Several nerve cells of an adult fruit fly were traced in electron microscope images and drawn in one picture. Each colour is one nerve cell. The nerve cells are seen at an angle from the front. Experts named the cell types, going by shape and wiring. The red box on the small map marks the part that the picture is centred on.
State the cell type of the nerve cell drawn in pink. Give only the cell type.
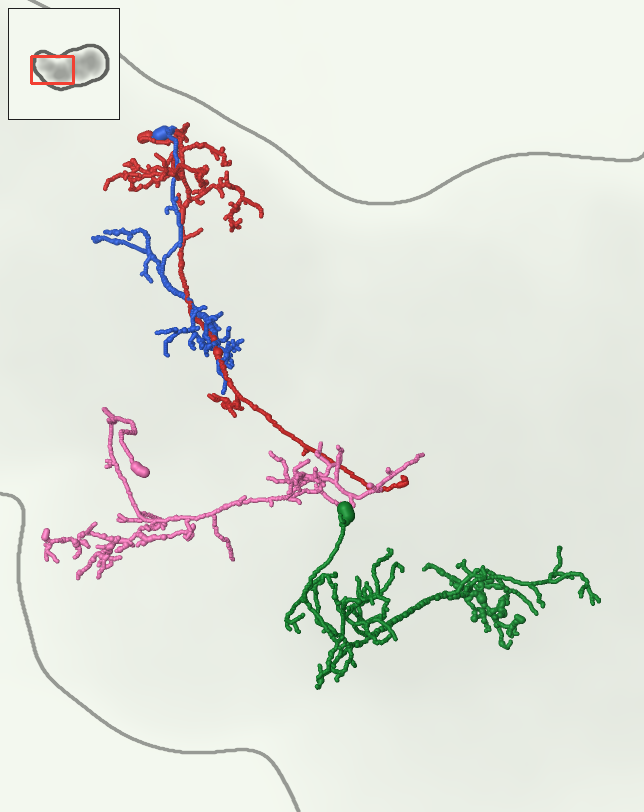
IN19A114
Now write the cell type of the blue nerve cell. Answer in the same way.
IN19A117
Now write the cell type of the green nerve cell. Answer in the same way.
IN19A069_c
